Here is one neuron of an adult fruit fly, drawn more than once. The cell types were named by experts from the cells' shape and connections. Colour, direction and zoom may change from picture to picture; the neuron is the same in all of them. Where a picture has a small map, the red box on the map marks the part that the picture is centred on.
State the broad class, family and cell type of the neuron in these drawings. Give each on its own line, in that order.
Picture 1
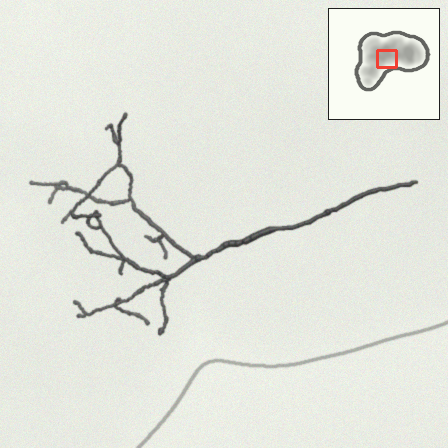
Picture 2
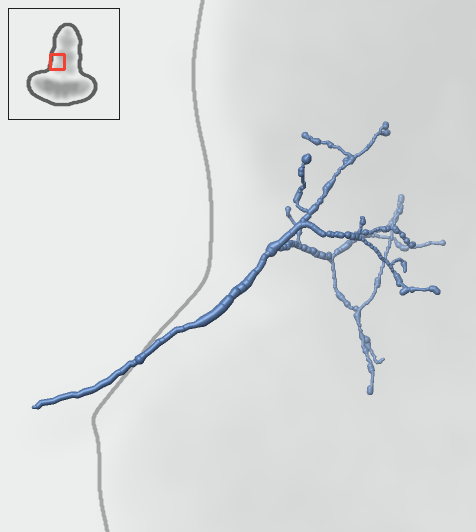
sensory neuron entering the nerve cord
class mechanosensory proprioceptive
SNpp10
